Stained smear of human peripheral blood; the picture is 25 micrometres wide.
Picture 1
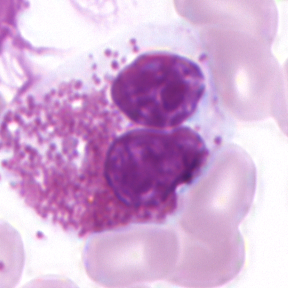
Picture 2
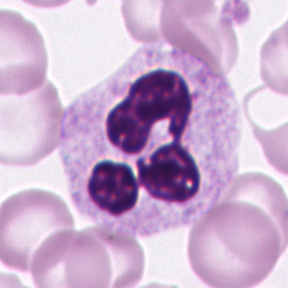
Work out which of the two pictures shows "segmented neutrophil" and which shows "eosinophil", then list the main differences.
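So, picture 1 holds the eosinophil, and picture 2 the segmented neutrophil. The granules are where I'd look first: the eosinophil's cytoplasm is packed with many coarse, round, reddish-violet granules, most of them to the left of the nucleus, and some loose ones are scattered just outside the cell's edge. In the segmented neutrophil, by contrast, the granules are fine, small, lilac and evenly scattered through abundant pale pinkish-lilac cytoplasm.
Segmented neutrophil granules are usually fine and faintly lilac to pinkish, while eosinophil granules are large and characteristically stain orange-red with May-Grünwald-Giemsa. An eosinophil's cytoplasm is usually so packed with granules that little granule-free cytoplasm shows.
Then the nucleus: the neutrophil's is divided into three separate lobes, the upper one joined to the lower right one by a thin strand of chromatin.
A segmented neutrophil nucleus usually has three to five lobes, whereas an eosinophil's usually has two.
In the eosinophil the granules leave the nucleus uncovered, so its lobes stand out clearly, and no nucleolus shows in either lobe. The chromatin looks much alike in both, dark purple and clumped, coarsely so in the eosinophil and densely in the neutrophil. And the neutrophil's outline is roughly round.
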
